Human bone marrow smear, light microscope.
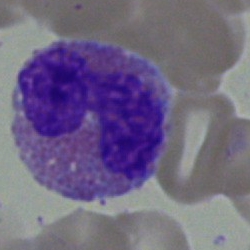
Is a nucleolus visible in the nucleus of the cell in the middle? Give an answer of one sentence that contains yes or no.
No, a nucleolus is not visible in its nucleus.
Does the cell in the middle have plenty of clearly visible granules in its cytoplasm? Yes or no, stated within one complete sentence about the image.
Yes, within its cytoplasm there are many visible granules.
